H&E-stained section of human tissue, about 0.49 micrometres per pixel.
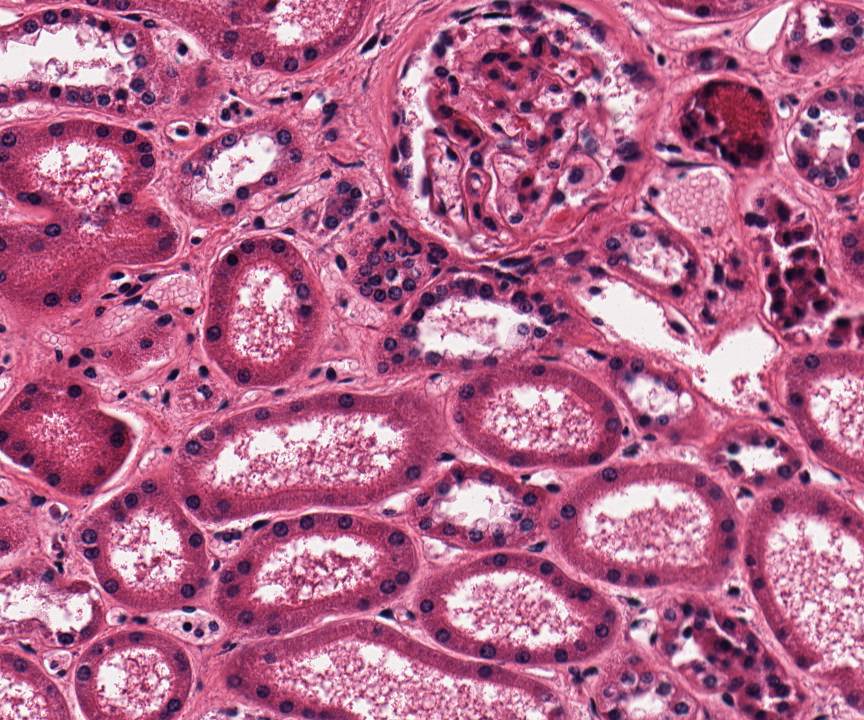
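Renal cortex. Glomerulus: one, within its capsule, at top centre. Tubules: round and oval profiles packing most of the field, each lined by a single layer of cuboidal cells with round, dark nuclei. Interstitium: scant, thin strands with small elongated nuclei.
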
